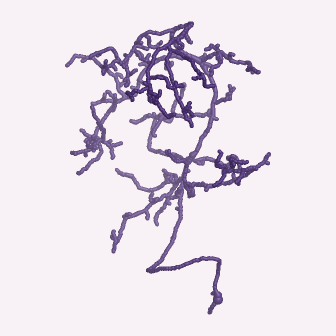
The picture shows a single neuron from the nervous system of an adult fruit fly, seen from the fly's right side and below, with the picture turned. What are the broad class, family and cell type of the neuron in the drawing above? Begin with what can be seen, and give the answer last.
The picture shows dozens of branch ends. In this view it is taller than it is wide. This is a nerve-cord intrinsic neuron. Its family is hemilineage 03A. The cell type is IN03A039.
